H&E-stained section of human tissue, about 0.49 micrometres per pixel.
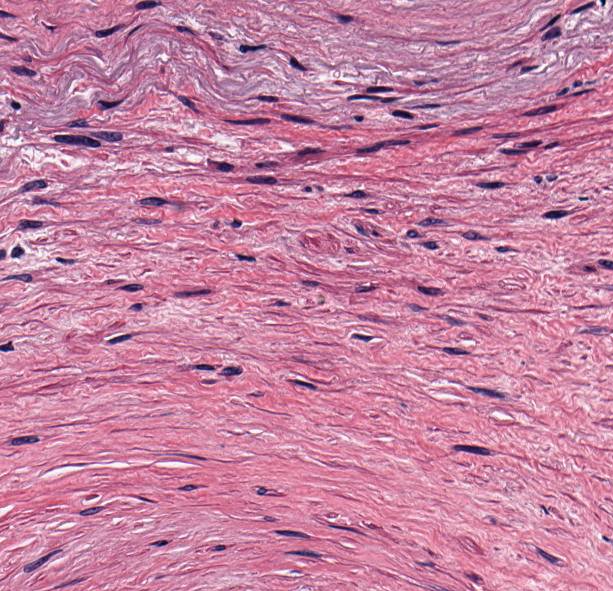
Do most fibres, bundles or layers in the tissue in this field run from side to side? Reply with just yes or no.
Yes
